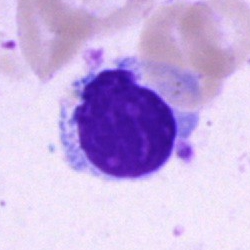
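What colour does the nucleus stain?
Deep purple throughout, though the slightly blurred image softens its detail.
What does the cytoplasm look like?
Pale blue-grey, with a ragged left edge bearing small projections.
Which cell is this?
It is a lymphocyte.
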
